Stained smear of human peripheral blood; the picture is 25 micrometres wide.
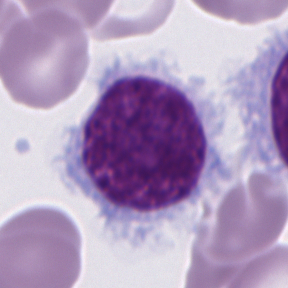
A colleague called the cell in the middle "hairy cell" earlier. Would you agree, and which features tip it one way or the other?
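Fine hair-like projections fringe the cytoplasm all the way round the cell. The cytoplasm is pale greyish blue and rims the whole nucleus, and its colour goes with hairy cell.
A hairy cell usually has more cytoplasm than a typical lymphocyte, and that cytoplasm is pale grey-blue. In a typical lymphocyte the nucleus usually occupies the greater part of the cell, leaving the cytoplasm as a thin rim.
The pale grey-blue cytoplasm therefore speaks against typical lymphocyte. Granules and a distinct nucleolus are both absent, which is in keeping with typical lymphocyte.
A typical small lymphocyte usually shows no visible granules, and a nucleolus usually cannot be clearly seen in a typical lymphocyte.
Taking the cytoplasm into account, hairy cell is the name that fits.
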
